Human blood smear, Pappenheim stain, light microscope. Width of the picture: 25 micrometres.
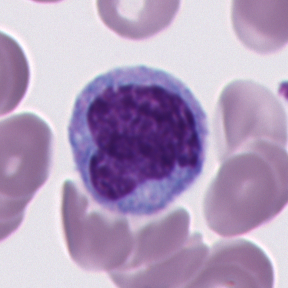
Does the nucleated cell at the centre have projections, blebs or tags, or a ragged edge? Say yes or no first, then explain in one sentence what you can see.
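No. The cell's outline is round and smooth.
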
